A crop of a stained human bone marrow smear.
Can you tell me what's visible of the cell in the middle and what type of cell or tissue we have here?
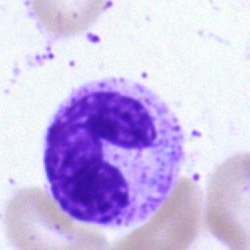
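First, the outline: round and smooth. Second, the nucleus: deeply indented into a C shape that opens to the right. Third, the chromatin: coarsely clumped. Fourth, the cytoplasm: fine lilac granules scattered throughout. Result: band neutrophil.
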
